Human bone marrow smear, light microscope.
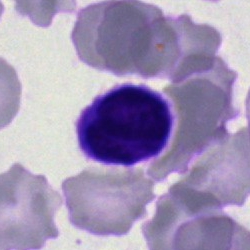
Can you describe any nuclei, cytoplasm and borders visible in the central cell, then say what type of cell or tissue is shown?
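Going round the edge, the outline is smooth and roughly round. Inside, the nucleus fills nearly everything, with at most a very thin rim of cytoplasm. Its chromatin looks dense and very dark purple throughout. I can't find any vacuoles. So, a lymphocyte.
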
